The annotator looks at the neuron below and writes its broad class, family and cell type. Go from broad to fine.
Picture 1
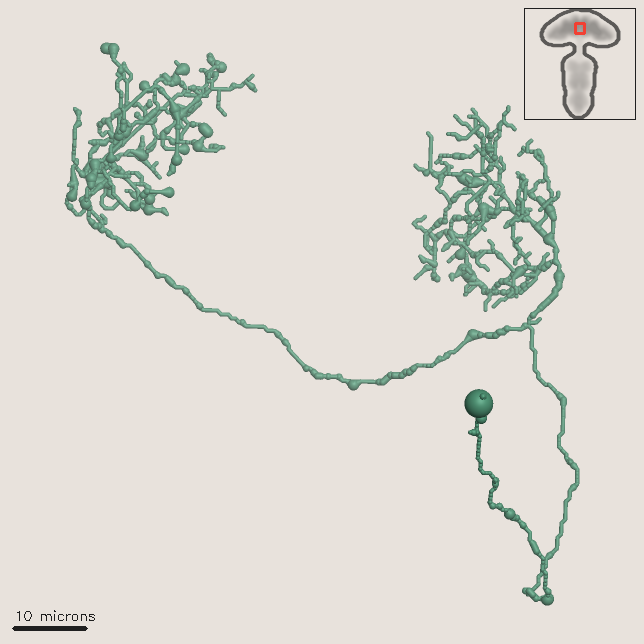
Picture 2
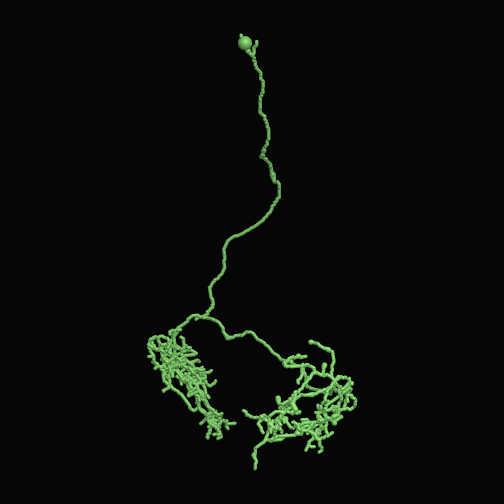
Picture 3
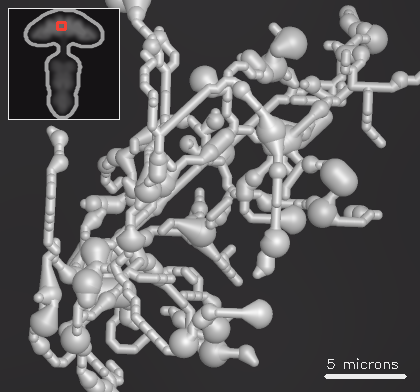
central-brain intrinsic neuron; class CX; hDeltaJ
